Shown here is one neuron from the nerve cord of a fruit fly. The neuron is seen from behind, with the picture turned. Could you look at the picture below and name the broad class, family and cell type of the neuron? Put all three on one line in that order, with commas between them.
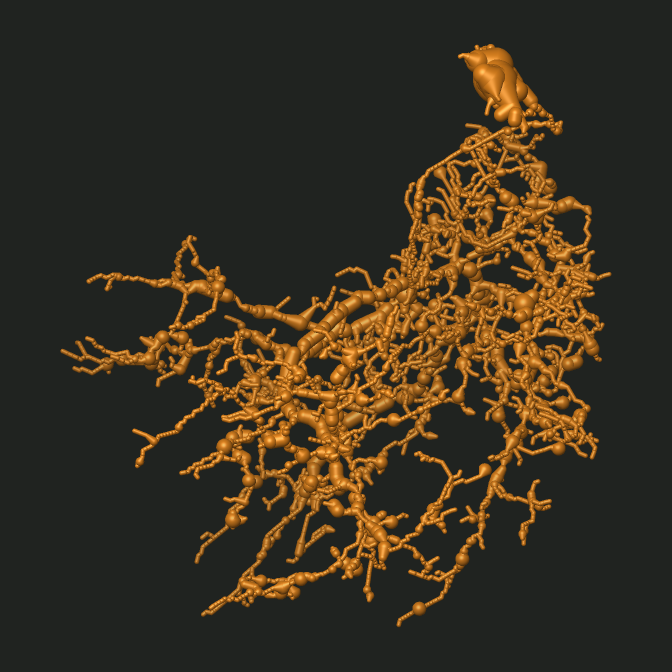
nerve-cord intrinsic neuron, hemilineage 13A, IN13A019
